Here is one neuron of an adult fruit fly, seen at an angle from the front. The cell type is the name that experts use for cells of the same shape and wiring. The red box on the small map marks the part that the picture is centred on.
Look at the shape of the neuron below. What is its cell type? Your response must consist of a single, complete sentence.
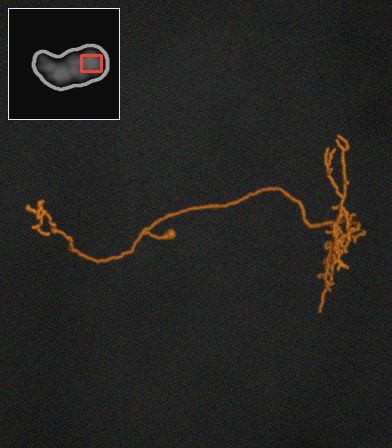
The neuron here is of the cell type LLPC2.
